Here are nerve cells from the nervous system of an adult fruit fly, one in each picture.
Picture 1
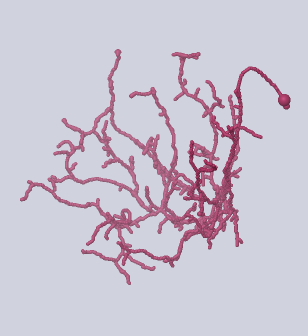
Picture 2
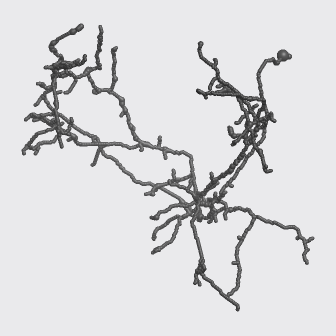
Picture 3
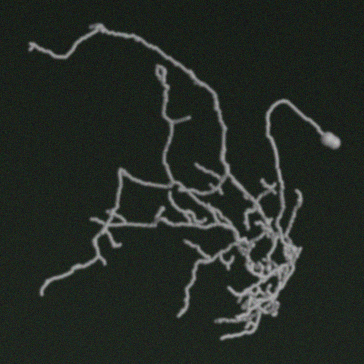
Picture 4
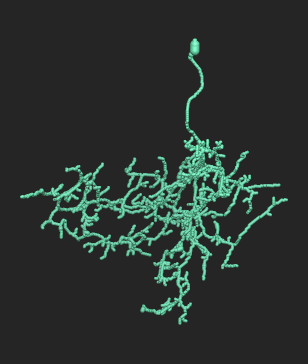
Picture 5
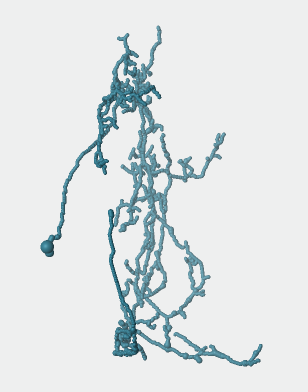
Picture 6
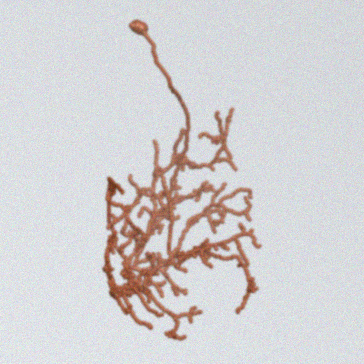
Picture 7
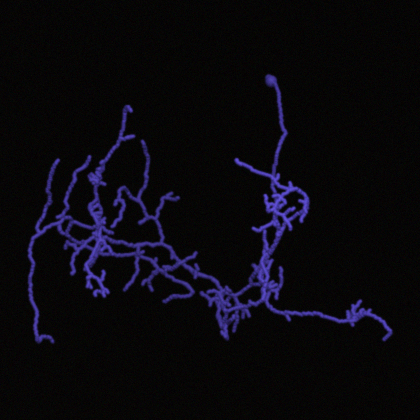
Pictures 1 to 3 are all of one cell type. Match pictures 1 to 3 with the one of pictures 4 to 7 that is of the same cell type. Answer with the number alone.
7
